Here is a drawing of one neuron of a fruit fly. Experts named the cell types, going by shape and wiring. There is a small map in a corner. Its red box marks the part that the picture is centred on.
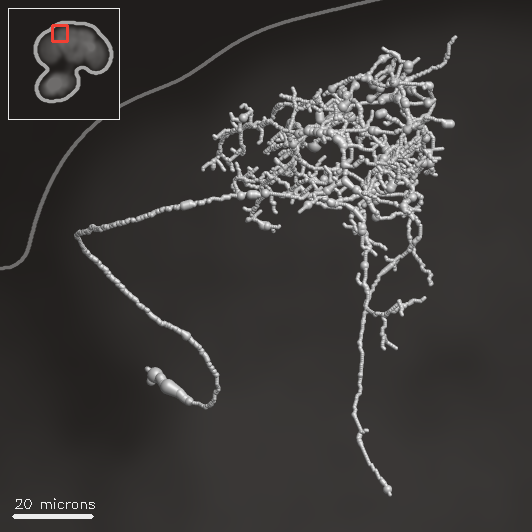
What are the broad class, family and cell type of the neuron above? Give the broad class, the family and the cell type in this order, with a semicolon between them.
central-brain intrinsic neuron; hemilineage SLPav2; SLP077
